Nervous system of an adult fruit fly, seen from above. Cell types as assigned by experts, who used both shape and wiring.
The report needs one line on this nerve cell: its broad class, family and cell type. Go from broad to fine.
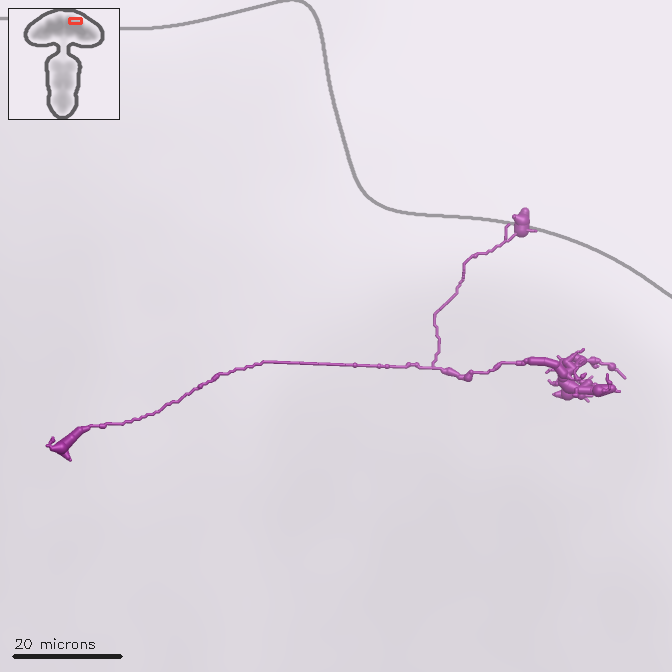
central-brain intrinsic neuron; hemilineage AOTUv3_dorsal; TuBu07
